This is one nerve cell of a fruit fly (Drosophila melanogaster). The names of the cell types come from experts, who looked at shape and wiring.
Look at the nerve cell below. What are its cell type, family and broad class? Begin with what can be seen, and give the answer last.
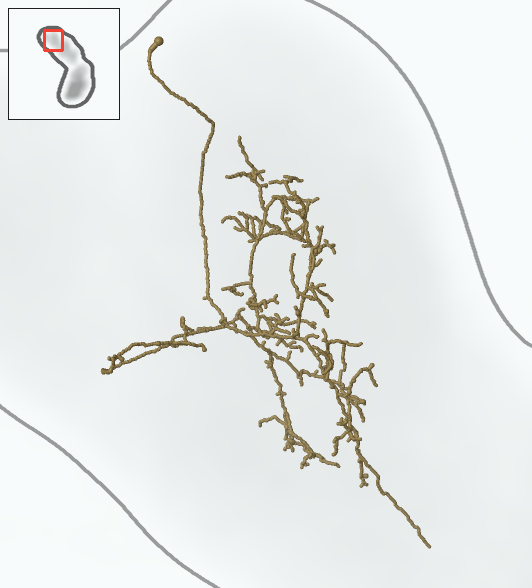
The picture shows dozens of branch ends. As drawn here it is taller than it is wide. It is of cell type IN04B112. The family is hemilineage 04B. This is a nerve-cord intrinsic neuron.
